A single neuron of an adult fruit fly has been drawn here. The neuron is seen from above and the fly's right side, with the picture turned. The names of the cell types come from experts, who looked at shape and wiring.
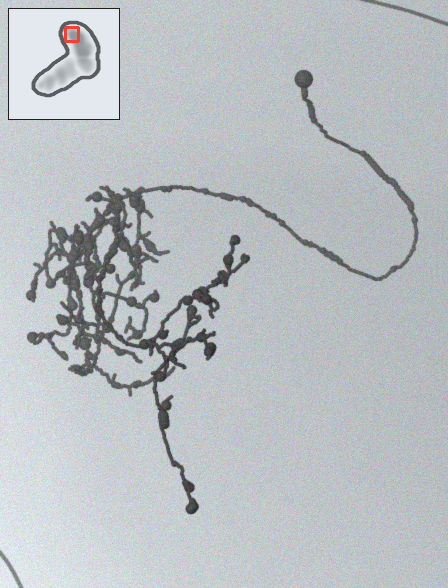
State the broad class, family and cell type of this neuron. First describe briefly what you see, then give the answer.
The picture shows dozens of branch ends. In this view it is about as wide as it is tall. Its broad class is central-brain intrinsic neuron. Its family is hemilineage VPNl&d1_dorsal. The cell type is CB1629.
